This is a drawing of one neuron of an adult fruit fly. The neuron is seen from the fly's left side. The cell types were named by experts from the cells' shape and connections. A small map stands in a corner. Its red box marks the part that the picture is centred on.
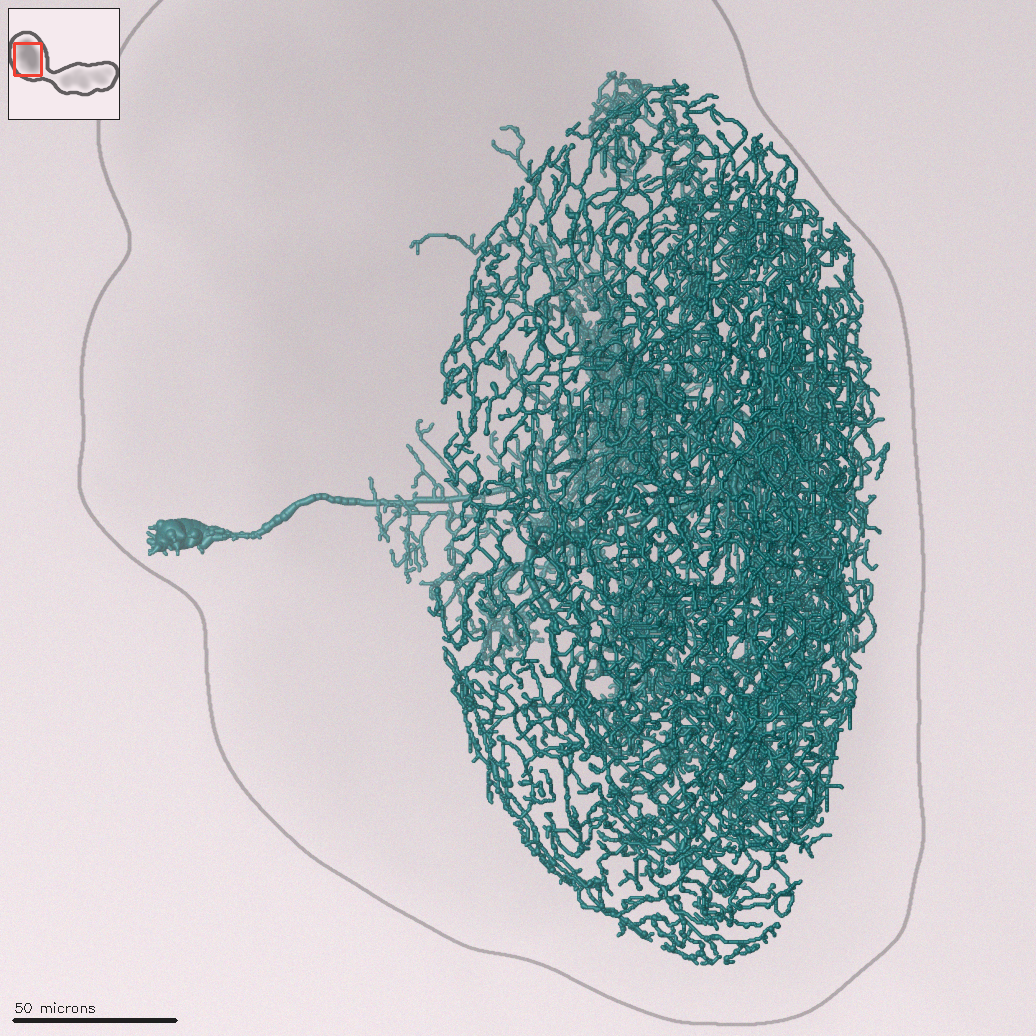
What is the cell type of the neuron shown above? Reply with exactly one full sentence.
The cell type name for this neuron is OA-AL2i1.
